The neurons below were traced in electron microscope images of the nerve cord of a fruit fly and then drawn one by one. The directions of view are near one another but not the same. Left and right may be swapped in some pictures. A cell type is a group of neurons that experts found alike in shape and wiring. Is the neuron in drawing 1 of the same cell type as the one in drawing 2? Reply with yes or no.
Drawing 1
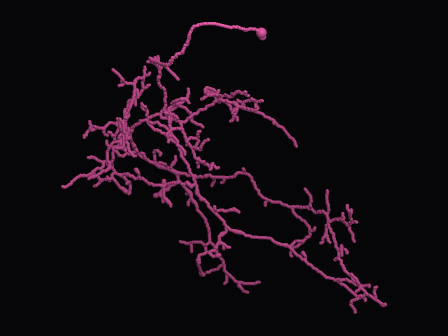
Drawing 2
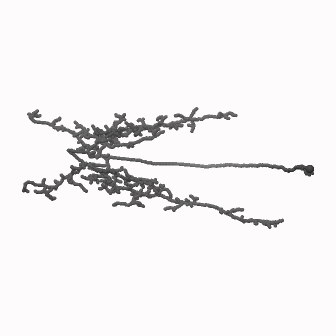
no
